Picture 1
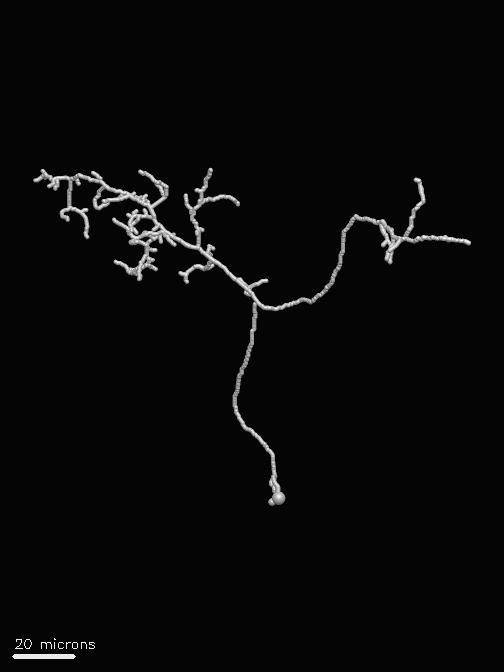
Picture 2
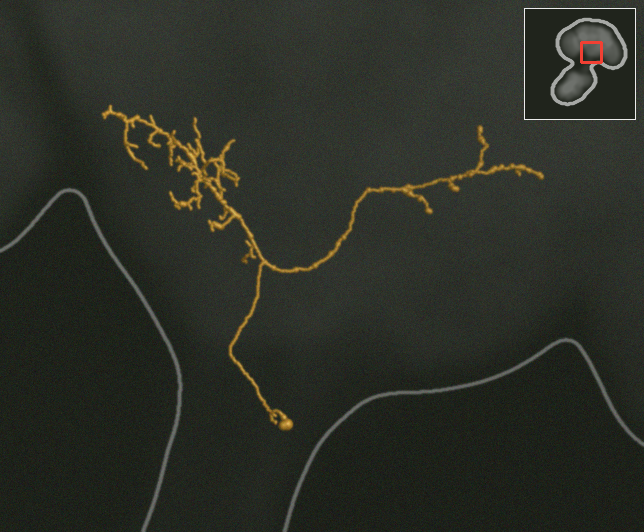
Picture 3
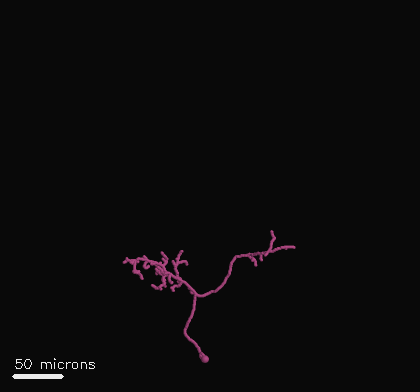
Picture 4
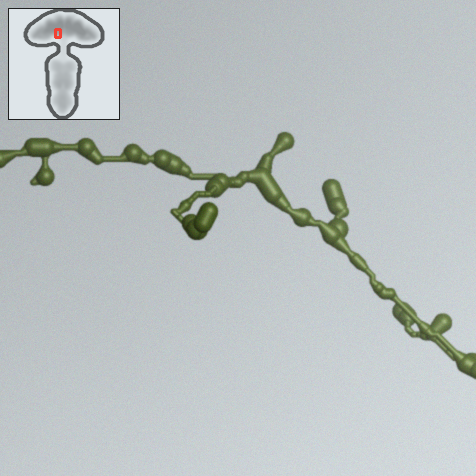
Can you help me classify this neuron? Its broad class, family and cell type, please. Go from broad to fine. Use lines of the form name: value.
broad class: central-brain intrinsic neuron
family: hemilineage LB3
cell type: CB1786_a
